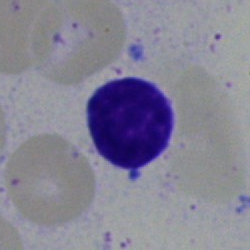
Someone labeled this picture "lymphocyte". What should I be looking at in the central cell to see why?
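The picture shows a lymphocyte. In keeping with this, the nucleus fills nearly the whole of a cell with a round outline.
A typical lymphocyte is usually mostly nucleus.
The chromatin is dense and deep purple, with faint paler mottling. Departing from the typical picture, no distinct rim of cytoplasm can be seen around the nucleus.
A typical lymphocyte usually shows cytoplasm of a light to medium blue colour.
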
